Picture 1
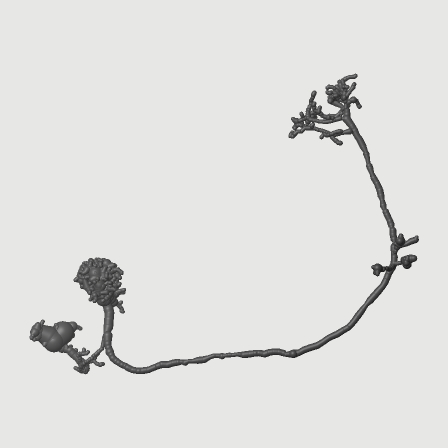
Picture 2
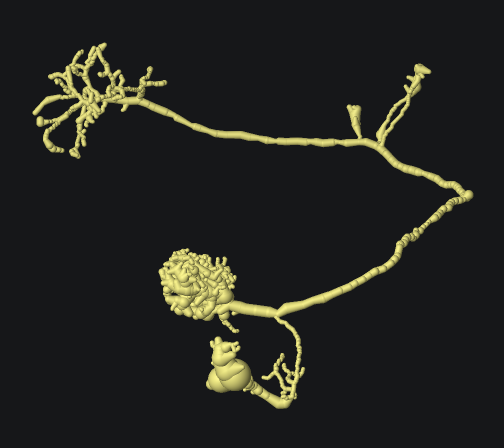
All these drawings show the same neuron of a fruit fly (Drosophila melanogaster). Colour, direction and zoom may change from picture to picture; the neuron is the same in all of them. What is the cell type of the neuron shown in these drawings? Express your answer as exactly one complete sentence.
The cell type for the neuron is VL2a_adPN.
